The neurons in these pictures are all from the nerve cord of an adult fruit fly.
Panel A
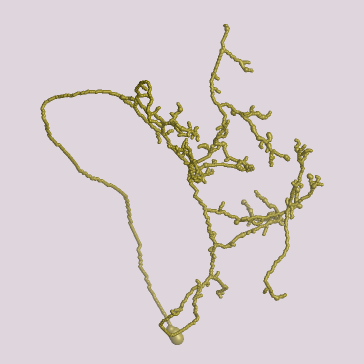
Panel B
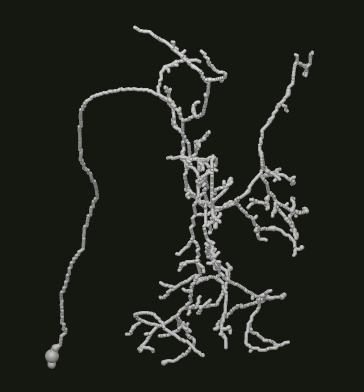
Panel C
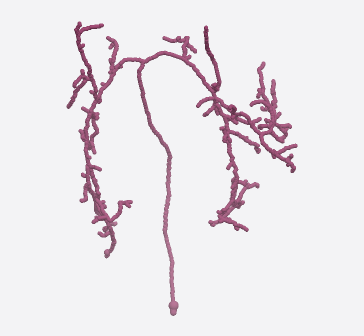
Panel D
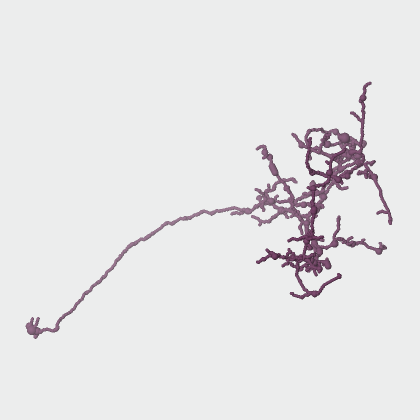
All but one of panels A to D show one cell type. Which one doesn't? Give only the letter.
D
